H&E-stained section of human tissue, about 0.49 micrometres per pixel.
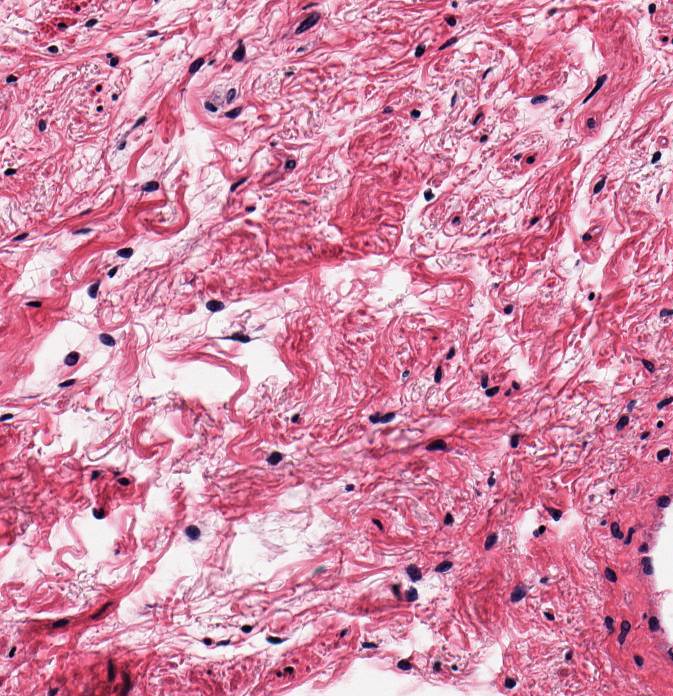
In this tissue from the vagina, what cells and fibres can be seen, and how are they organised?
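Fibrous connective tissue fills the whole field, and no epithelium is present. Pink collagen bundles run in many directions rather than in parallel. Sparse nuclei, small, dark and oval to spindle-shaped, are scattered between the bundles. Fine, thin, wispy fibres cross looser spaces between thicker bundles.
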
